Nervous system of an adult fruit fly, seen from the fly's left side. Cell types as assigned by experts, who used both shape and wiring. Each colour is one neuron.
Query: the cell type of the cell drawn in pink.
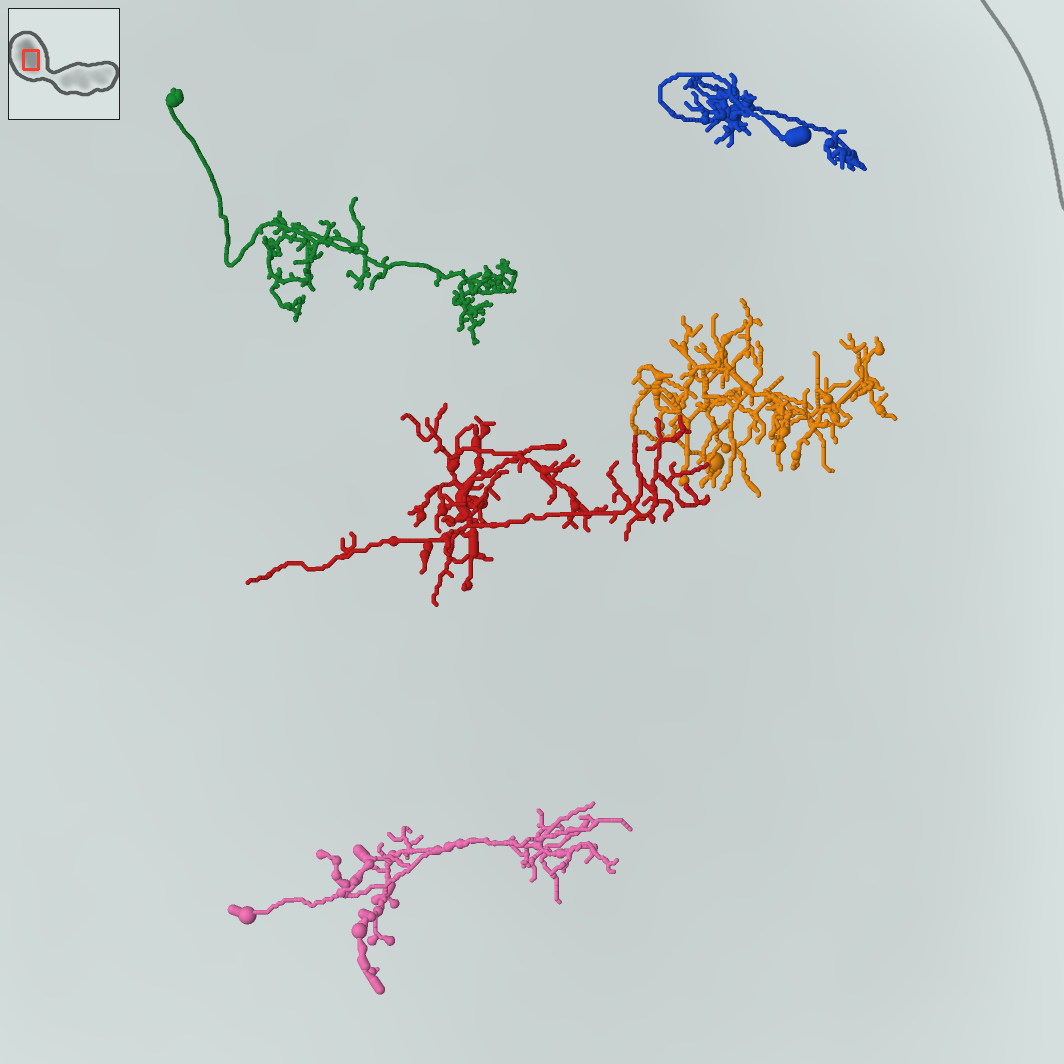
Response: Mi13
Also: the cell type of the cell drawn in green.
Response: Mi2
